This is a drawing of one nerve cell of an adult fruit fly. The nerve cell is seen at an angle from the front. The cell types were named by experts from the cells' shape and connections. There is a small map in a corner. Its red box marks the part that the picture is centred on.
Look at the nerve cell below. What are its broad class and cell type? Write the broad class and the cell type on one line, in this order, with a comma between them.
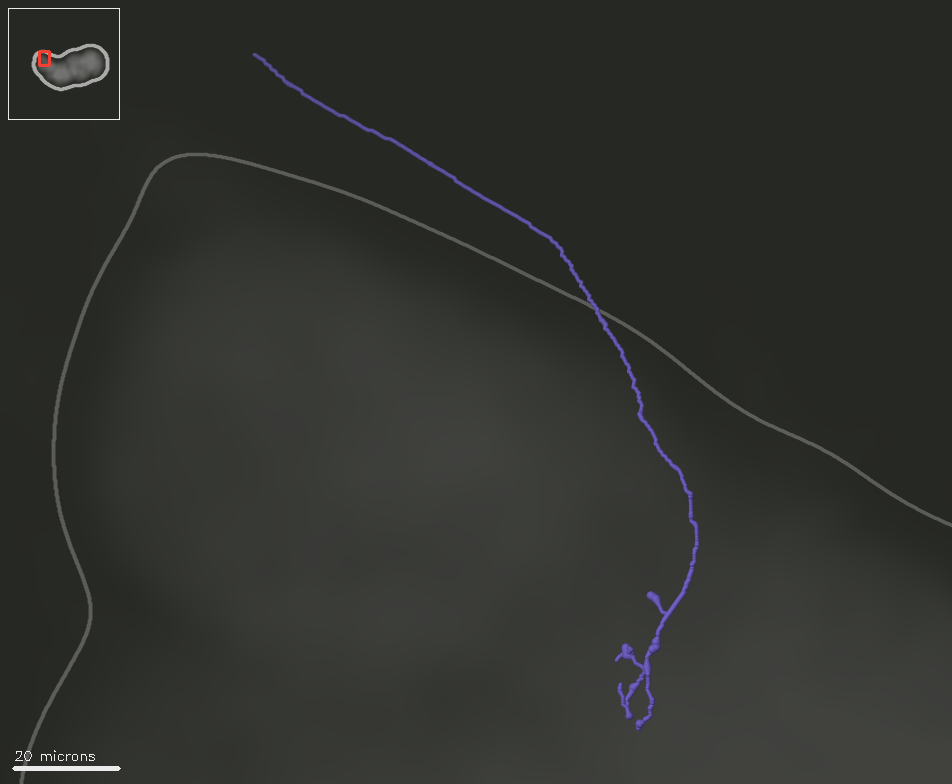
sensory neuron entering the nerve cord, SNxx03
